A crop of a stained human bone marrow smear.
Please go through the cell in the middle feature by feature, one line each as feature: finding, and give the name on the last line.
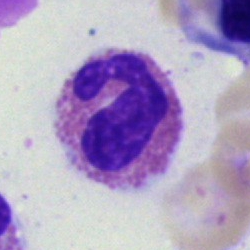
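Outline: roughly round.
Nucleus: a thick curved band bent into a C shape around a narrow pale cleft.
Lobes: none separate, no thin strands; one continuous piece.
Chromatin: dark purple and condensed.
Name: eosinophil.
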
